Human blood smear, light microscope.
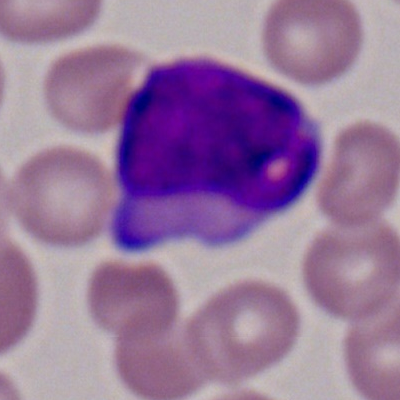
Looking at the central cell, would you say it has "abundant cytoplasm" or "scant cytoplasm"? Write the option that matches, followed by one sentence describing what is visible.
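Scant cytoplasm. The nucleus fills the upper part and most of the cell.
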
